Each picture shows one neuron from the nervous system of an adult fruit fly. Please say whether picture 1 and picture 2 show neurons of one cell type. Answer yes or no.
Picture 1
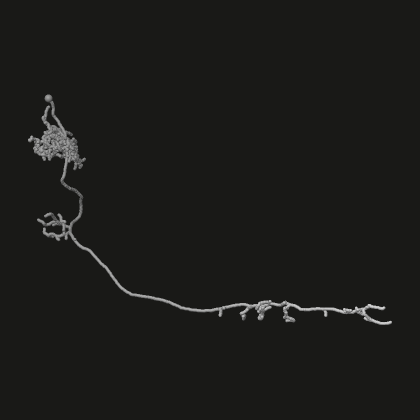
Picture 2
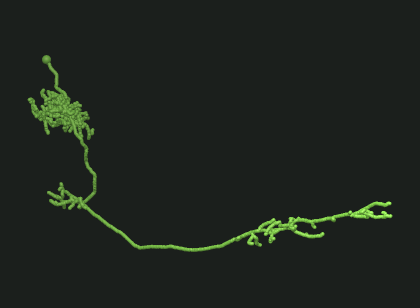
yes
